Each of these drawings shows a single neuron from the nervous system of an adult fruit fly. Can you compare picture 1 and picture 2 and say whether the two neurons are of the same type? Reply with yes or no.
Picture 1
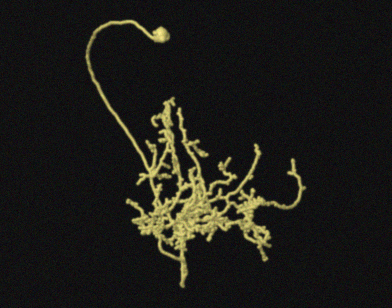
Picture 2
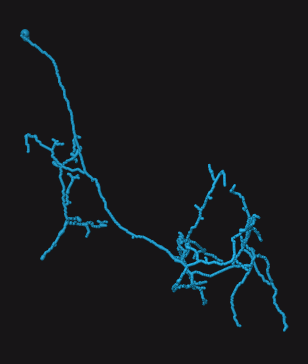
no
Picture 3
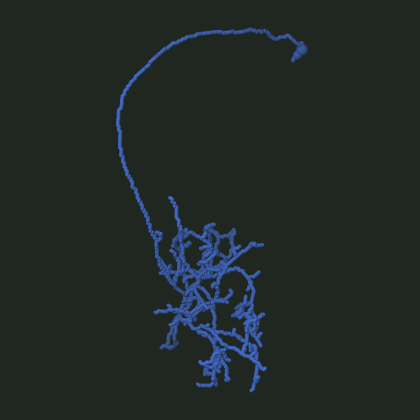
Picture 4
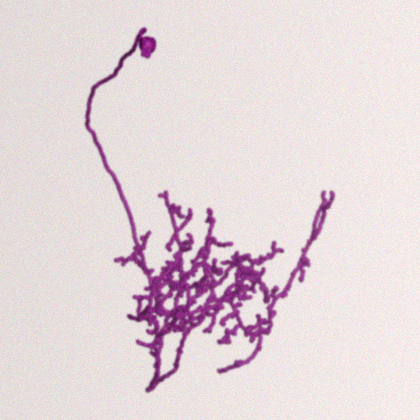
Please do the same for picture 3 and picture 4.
yes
